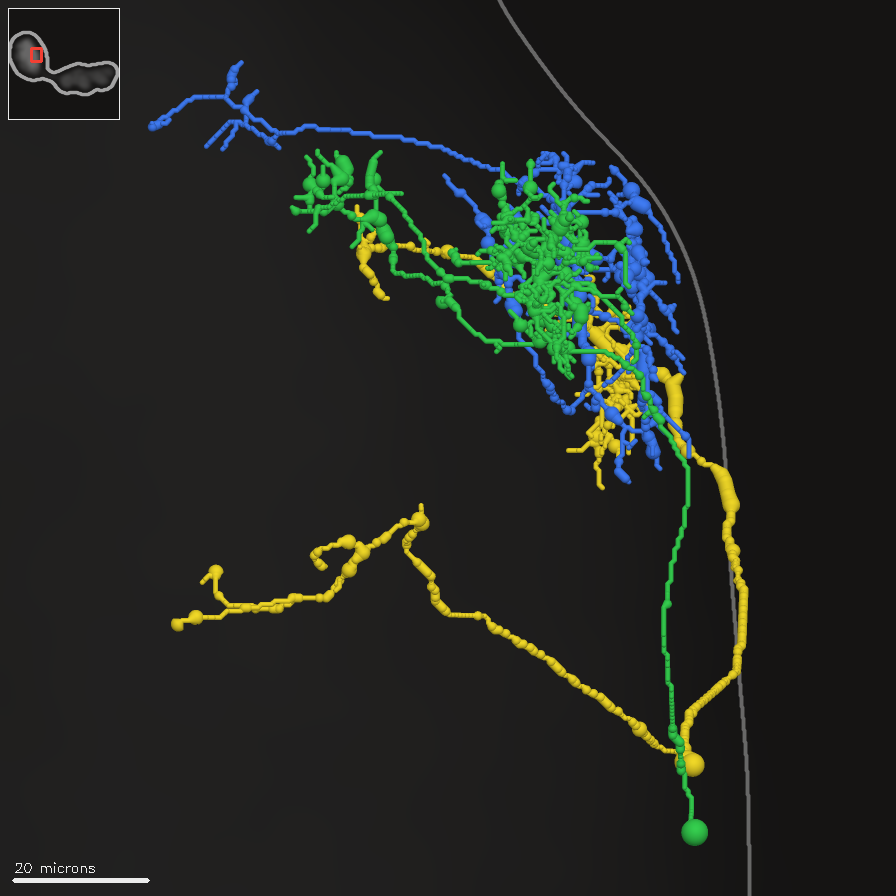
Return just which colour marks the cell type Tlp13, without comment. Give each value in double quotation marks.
"green"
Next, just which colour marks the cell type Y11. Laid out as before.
"blue"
